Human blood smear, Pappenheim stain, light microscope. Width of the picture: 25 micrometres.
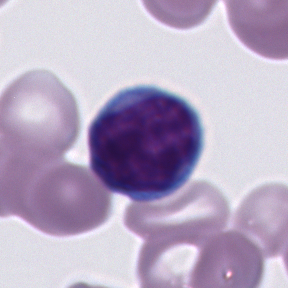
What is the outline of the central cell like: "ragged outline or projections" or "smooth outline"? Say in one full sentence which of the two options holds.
A smooth edge runs around this cell.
